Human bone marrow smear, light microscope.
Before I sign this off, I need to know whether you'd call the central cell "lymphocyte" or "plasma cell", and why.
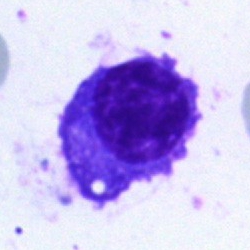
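It is a plasma cell. Its cytoplasm is deep blue-purple and forms a wider rim at the lower left.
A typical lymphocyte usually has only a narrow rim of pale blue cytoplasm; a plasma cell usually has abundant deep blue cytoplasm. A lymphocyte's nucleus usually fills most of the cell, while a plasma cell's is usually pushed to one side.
That wide, one-sided rim fits the plasma cell. The chromatin is dark purple, dense and coarsely clumped. A single small, round, clear vacuole sits near the lower left edge; the margin is ragged with small knobbly blebs.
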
